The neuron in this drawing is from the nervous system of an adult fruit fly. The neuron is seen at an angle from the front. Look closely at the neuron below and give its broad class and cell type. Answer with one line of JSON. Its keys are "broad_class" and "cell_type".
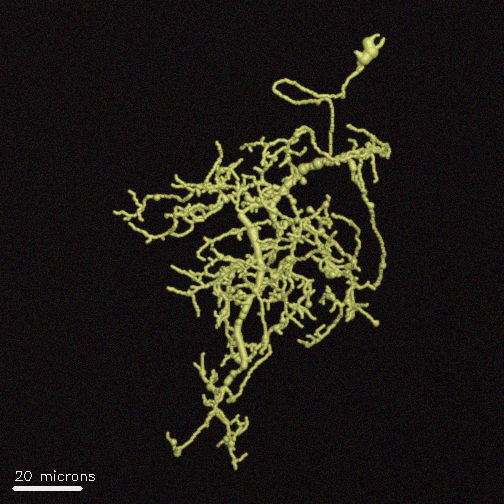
{"broad_class": "central-brain intrinsic neuron", "cell_type": "CB0734"}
